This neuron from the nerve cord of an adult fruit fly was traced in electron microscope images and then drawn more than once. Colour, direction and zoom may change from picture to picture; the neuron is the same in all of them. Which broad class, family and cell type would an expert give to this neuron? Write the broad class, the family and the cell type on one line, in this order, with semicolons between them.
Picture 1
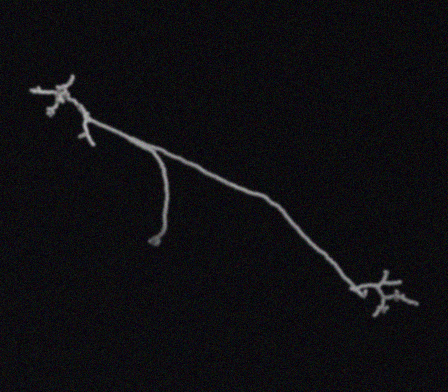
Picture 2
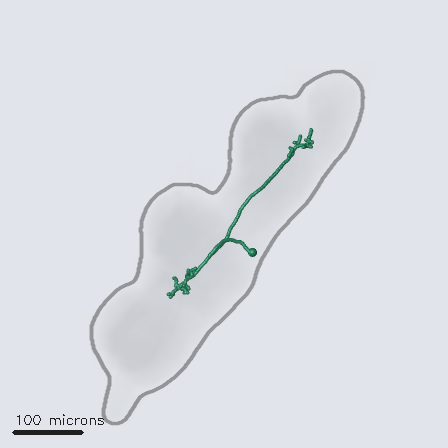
nerve-cord intrinsic neuron; hemilineage 11A; GFC3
